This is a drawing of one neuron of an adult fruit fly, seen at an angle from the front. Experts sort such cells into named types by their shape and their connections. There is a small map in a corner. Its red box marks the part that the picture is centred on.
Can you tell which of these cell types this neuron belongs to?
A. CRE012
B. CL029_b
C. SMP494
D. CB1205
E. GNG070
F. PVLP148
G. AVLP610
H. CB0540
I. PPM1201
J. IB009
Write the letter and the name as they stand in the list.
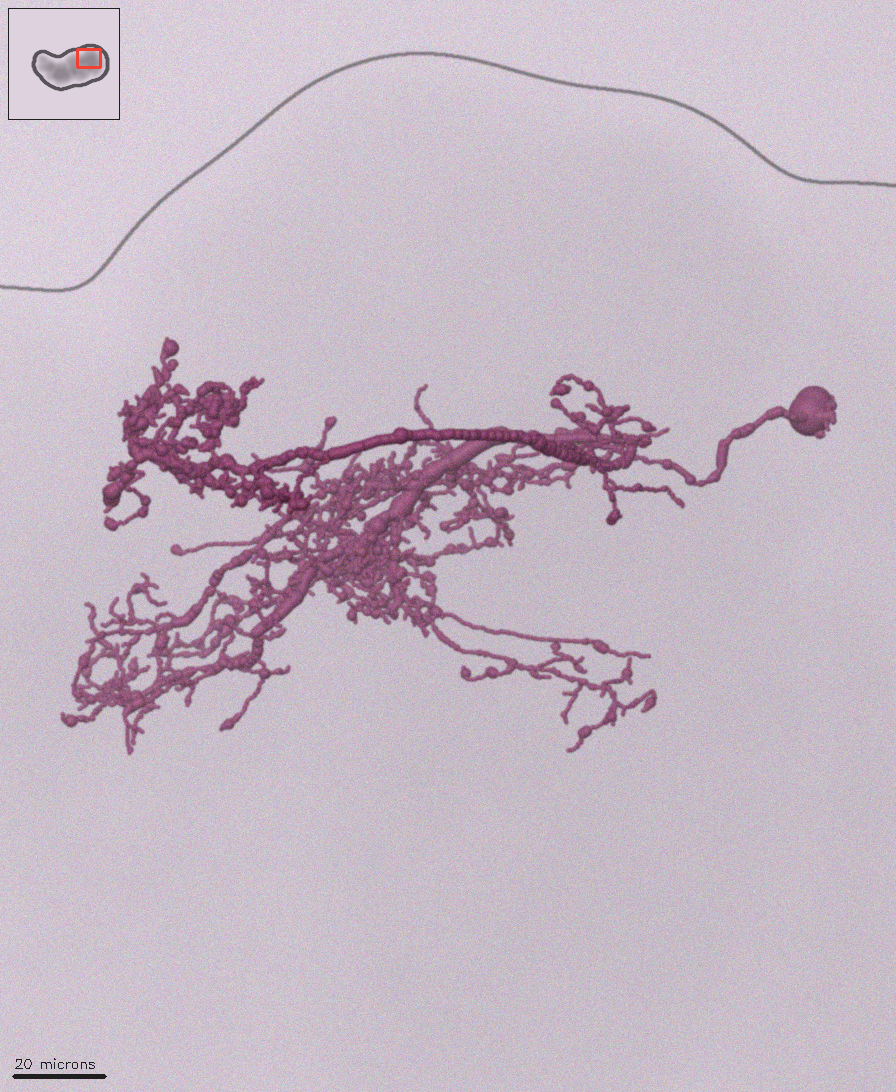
B. CL029_b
